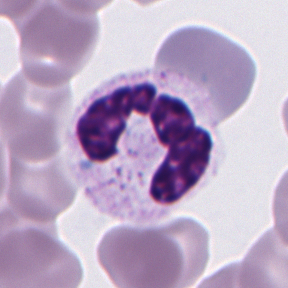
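Segmented neutrophil, peripheral blood smear. Outline round. Chromatin dark purple, coarsely clumped. Cytoplasm plentiful, pale pinkish-lilac, with fine lilac granules scattered throughout.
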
